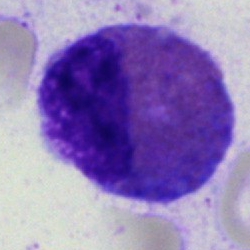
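Eosinophil at the centre of a stained bone marrow smear. Its left part stains darker than the right, and that darker region holds coarse dark clumps. There are no clear vacuoles in it, and the surface is free of projections or blebs.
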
